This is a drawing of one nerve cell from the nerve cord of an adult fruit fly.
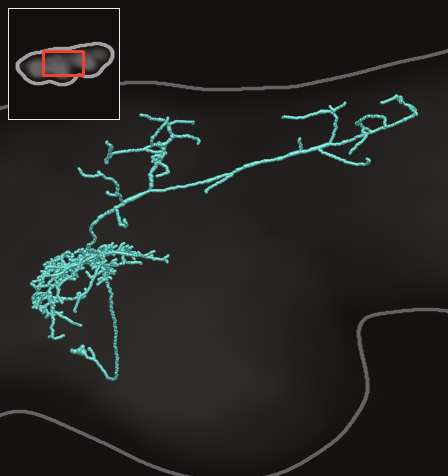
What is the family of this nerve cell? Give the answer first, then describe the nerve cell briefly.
The family is hemilineage 08B. It is a nerve-cord intrinsic neuron. Dozens of branch ends can be seen. In this view it is wider than it is tall.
